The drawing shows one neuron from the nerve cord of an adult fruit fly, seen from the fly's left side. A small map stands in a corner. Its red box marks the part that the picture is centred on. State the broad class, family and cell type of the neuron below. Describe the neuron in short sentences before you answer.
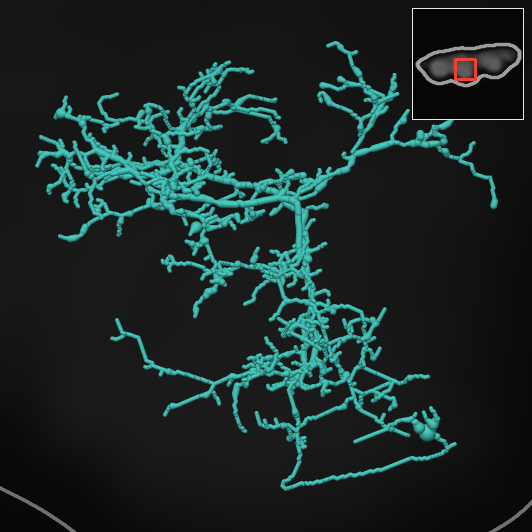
More than a hundred branch ends can be seen. As drawn here it is about as wide as it is tall. Its broad class is nerve-cord intrinsic neuron. Its family is hemilineage 13A. It is of cell type IN13A018.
